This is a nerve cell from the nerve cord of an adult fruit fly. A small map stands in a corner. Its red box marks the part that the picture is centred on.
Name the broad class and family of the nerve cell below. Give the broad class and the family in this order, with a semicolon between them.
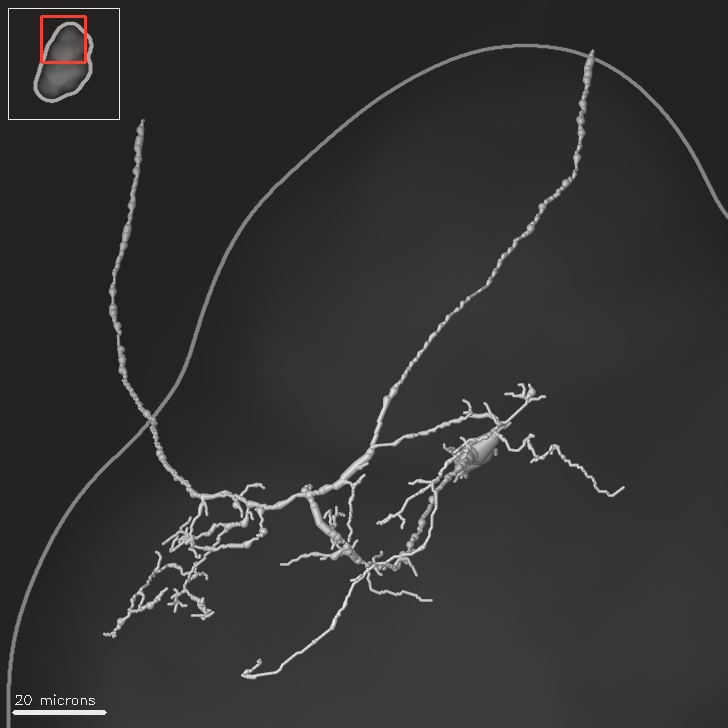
efferent neuron of the nerve cord; hemilineage 00B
